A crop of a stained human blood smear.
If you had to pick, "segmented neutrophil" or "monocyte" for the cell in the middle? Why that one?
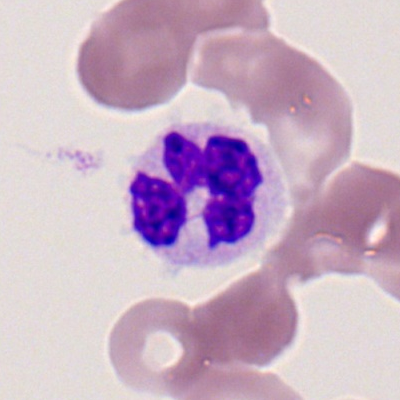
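Segmented neutrophil, I'd say. Looking at the nucleus, it is split into four separate lobes held together by thin strands, and one fine thread shows in the clear centre between them.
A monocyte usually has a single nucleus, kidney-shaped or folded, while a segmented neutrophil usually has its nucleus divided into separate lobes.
So those four separate lobes are what settle it for me. Beyond that, the chromatin is dark purple and coarsely clumped, and the cytoplasm holds only fine, faint lilac granules, with no large orange ones.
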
